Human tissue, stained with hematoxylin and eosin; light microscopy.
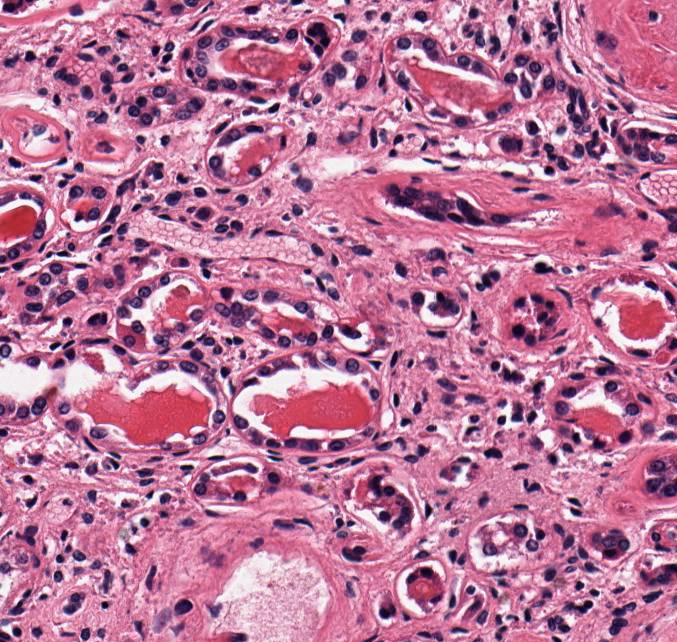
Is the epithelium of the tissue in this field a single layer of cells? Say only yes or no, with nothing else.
Yes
